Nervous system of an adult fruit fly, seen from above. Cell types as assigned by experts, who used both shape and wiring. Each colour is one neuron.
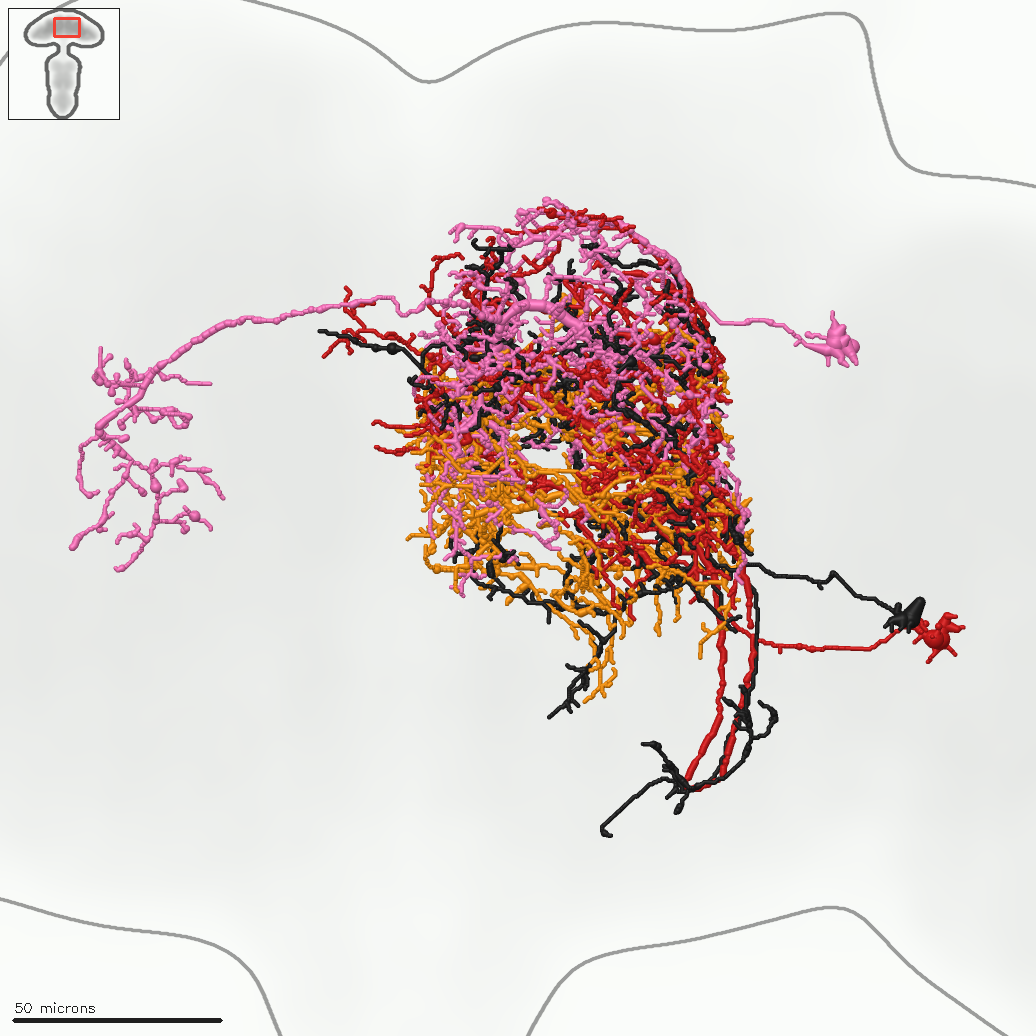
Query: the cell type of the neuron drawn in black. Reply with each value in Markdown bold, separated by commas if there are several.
**GNG136**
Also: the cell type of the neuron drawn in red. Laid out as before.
**GNG457**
